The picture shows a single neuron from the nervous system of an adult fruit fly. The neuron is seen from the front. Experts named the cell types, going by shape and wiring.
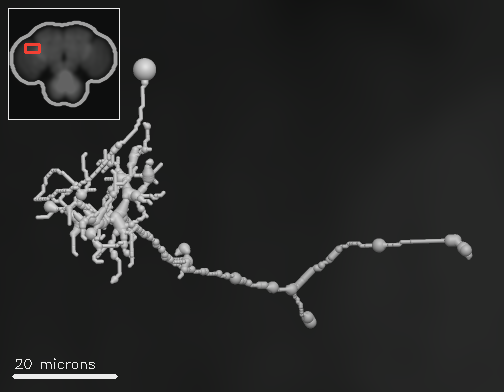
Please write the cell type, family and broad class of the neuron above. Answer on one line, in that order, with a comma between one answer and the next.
TmY3, TmY, optic-lobe intrinsic neuron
